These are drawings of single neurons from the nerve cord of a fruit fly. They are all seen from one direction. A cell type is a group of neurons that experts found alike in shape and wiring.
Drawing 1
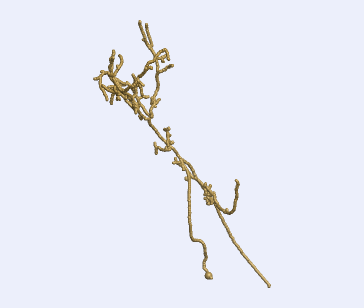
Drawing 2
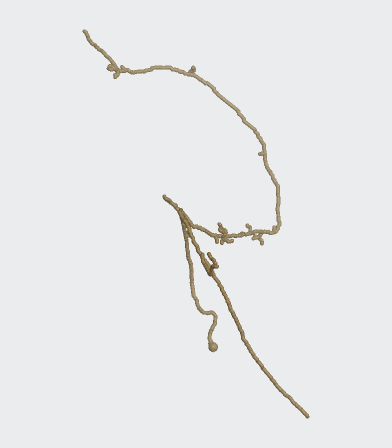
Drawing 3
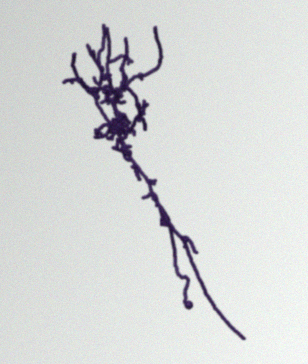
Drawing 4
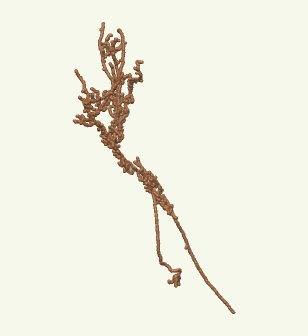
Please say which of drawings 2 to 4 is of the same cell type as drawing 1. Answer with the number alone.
3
